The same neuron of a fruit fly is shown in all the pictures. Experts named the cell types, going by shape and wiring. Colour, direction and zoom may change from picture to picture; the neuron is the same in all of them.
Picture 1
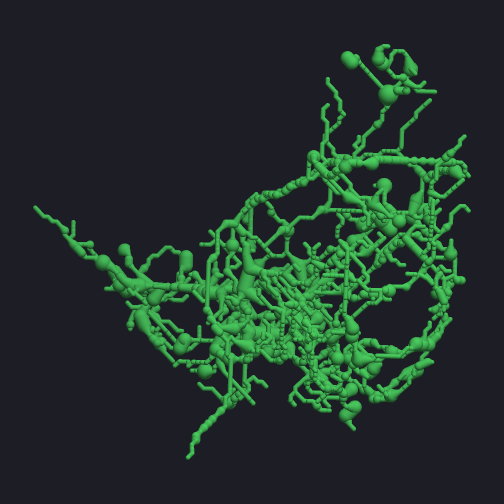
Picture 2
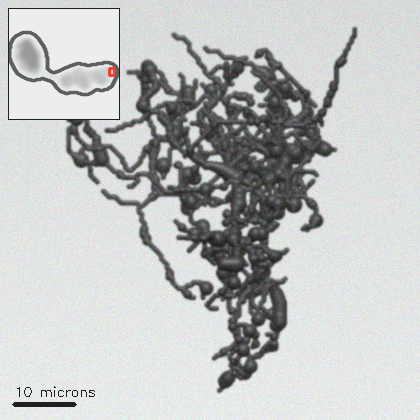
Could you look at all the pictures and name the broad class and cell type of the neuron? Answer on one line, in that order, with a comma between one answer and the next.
nerve-cord intrinsic neuron, INXXX336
